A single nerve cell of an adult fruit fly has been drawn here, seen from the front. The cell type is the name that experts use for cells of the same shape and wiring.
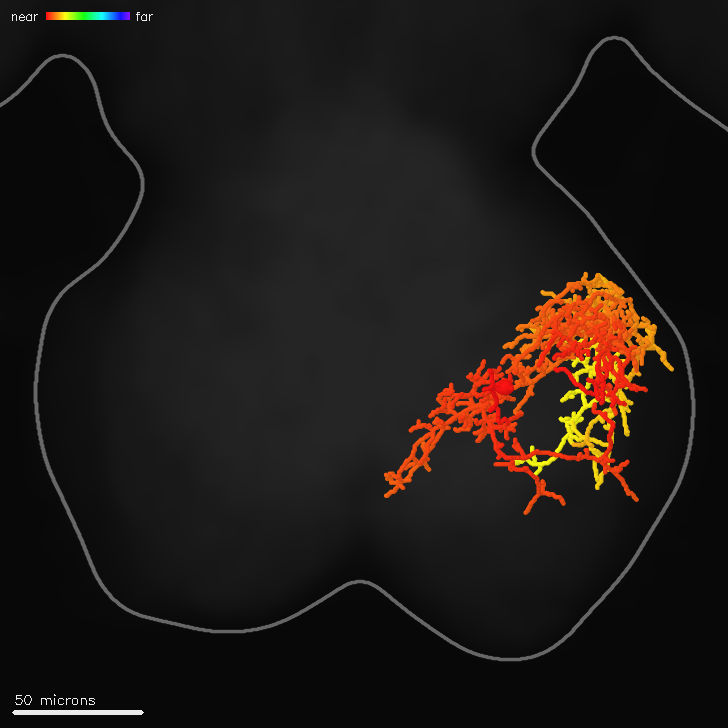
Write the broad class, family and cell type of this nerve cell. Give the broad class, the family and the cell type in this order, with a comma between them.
nerve-cord intrinsic neuron, hemilineage 16B, IN16B022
